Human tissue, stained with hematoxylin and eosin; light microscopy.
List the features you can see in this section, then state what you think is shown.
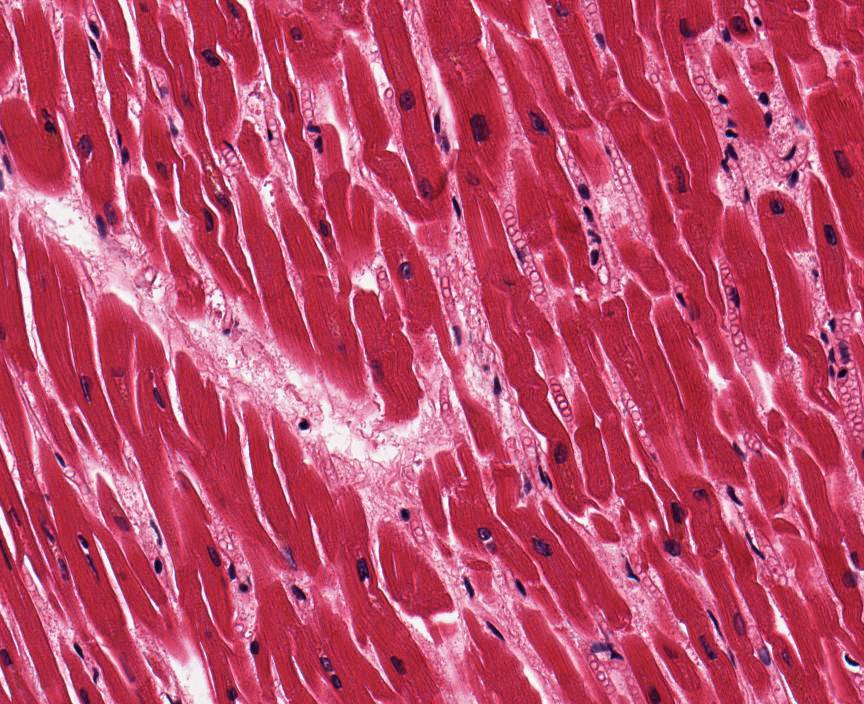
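Looking along these fibres, many of them branch and join their neighbours. Each muscle cell has a single oval nucleus placed centrally in the fibre. The fibre cytoplasm is deeply eosinophilic, a strong pink-red. Between the fibres I see small, dark, elongated nuclei. This is the left ventricle of the heart.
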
